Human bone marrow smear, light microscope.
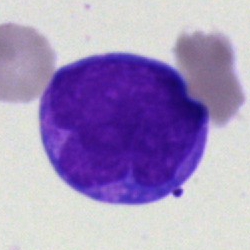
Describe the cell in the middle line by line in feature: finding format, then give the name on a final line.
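Outline: roughly round, smooth edge
Nucleus: fills most of the cell, cleft in its lower edge
Chromatin: finely textured, deep purple
Vacuoles: none seen in the cytoplasm
Cell: blast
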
